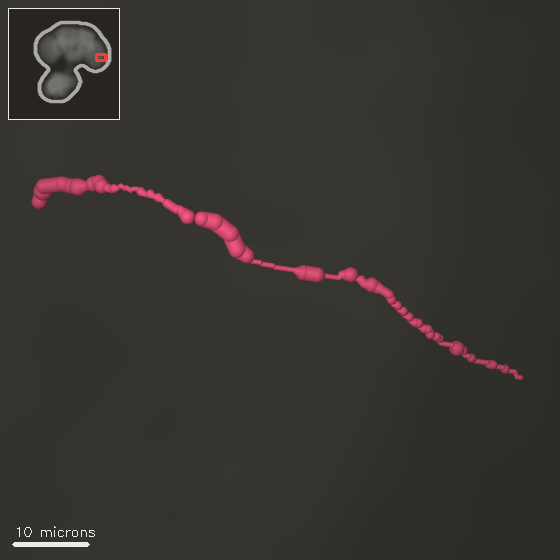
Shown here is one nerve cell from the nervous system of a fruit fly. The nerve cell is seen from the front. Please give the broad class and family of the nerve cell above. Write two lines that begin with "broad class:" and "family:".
broad class: photoreceptor or other optic-lobe sensory neuron
family: class visual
